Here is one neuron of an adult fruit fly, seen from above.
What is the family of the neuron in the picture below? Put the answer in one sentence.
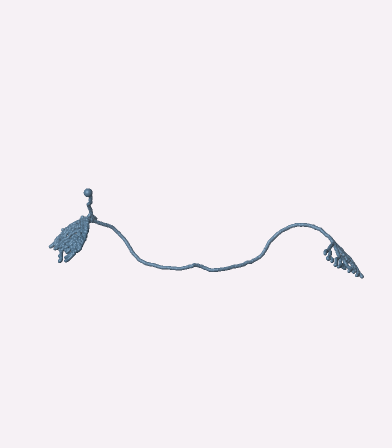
The family is hemilineage VPNl&d1_lateral.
